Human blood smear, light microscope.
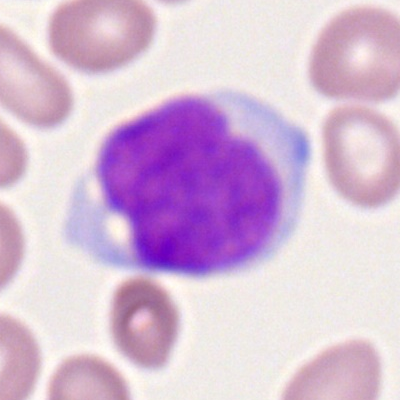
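Monocyte, the cell in the middle of a stained human blood smear. Its nucleus fills most of the cell, and the chromatin is clumped, with darker purple patches and paler areas between them. The cytoplasm is pale blue, with small clear white spots lying in it beside the left edge of the nucleus.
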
